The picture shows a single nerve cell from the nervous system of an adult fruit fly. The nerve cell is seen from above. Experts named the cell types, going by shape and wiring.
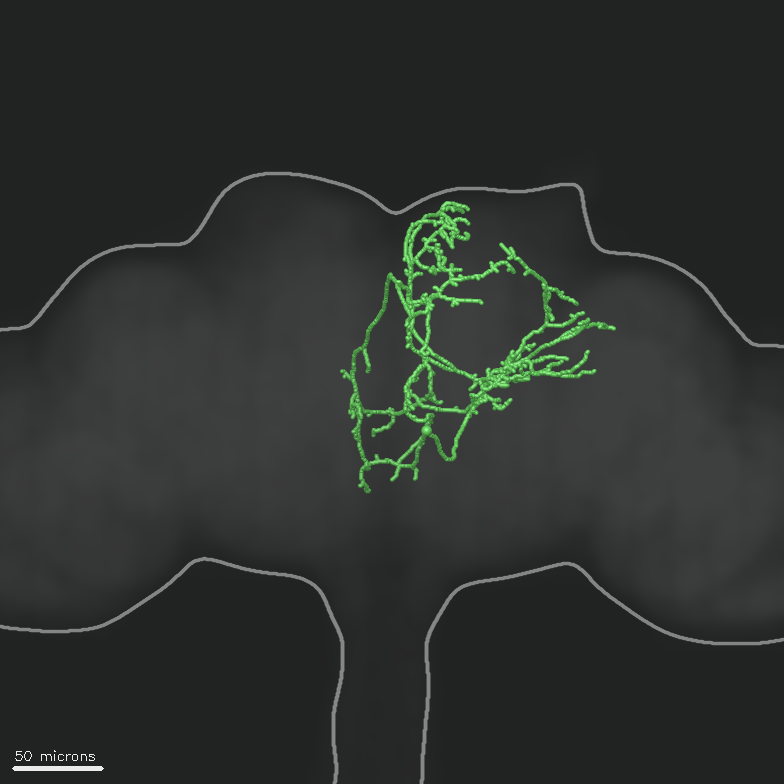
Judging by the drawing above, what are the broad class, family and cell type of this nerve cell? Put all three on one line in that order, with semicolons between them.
central-brain intrinsic neuron; hemilineage SMPpm1; CL208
